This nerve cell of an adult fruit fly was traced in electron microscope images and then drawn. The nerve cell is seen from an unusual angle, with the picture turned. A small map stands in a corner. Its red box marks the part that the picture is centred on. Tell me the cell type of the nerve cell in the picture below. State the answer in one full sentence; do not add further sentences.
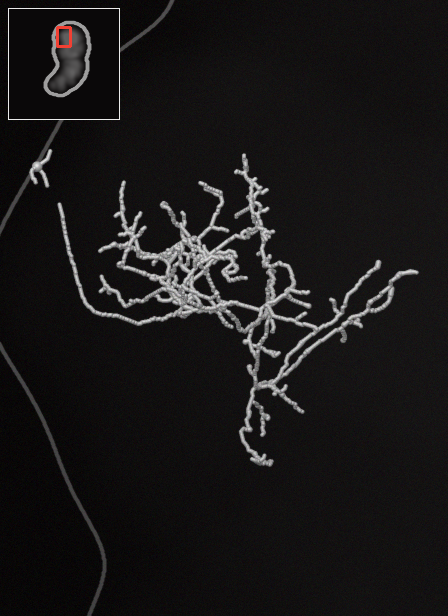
To the cell type SLP330 belongs this nerve cell.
